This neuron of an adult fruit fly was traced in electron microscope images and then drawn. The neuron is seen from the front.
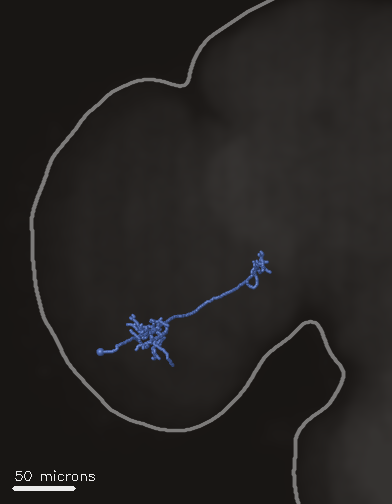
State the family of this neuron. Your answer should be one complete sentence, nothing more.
Grouped by family, the neuron goes with Tm.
